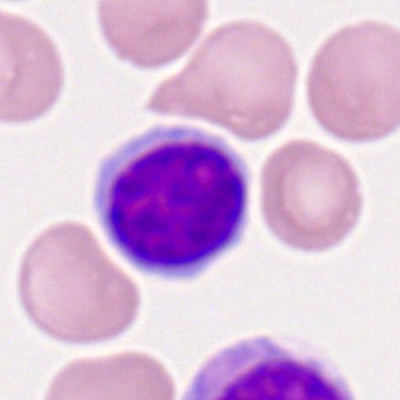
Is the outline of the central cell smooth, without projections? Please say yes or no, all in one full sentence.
Yes, neither ragged parts nor projections, blebs or tags mark the edge of the cell.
